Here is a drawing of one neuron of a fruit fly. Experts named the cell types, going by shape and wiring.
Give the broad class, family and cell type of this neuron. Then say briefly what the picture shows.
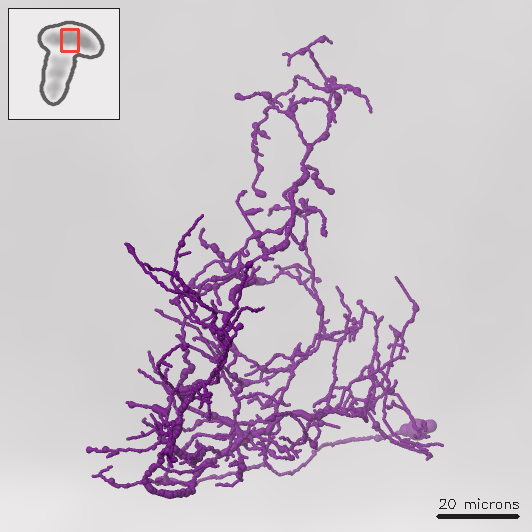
It is a central-brain intrinsic neuron. The family is hemilineage PSp1. It is of cell type PS187. By the scale bar it is about 120 microns tall in this view. As drawn here it is taller than it is wide.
